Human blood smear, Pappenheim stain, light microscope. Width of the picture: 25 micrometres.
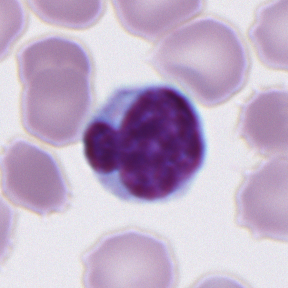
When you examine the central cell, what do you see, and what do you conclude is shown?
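The cell has a smooth, roughly round outline and measures about 11 micrometres across. Its nucleus, about 10 micrometres across, fills about 80% of the cell's area. The chromatin is dark purple and coarsely clumped. The cytoplasm forms a scant pale blue rim, widest on the left, and no granules are visible in it. This is a typical lymphocyte.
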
